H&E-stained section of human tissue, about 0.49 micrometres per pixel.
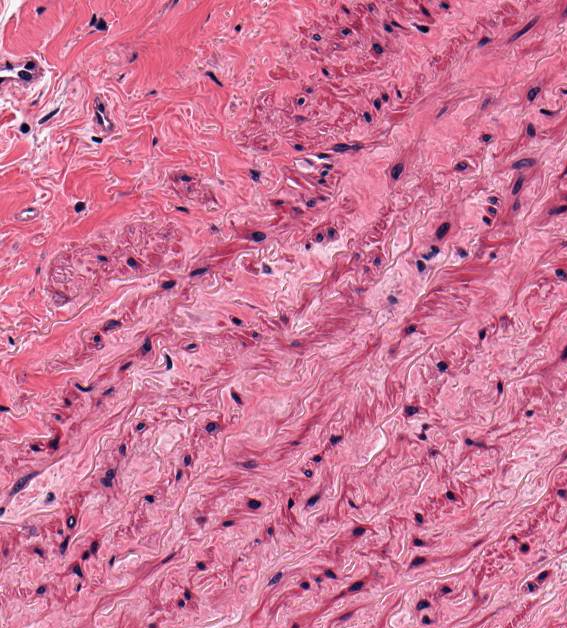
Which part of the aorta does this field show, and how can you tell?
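I'd call this tunica adventitia. What weighs most is that the spindle cells lie singly and fairly evenly spread, not in crowded sheets, their scant cytoplasm hard to tell from the collagen.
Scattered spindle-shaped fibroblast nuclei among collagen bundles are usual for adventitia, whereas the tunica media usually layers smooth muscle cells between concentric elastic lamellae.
The field is fibrous connective tissue throughout, without epithelium, and most collagen bundles and cells run diagonally from lower left to upper right.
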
